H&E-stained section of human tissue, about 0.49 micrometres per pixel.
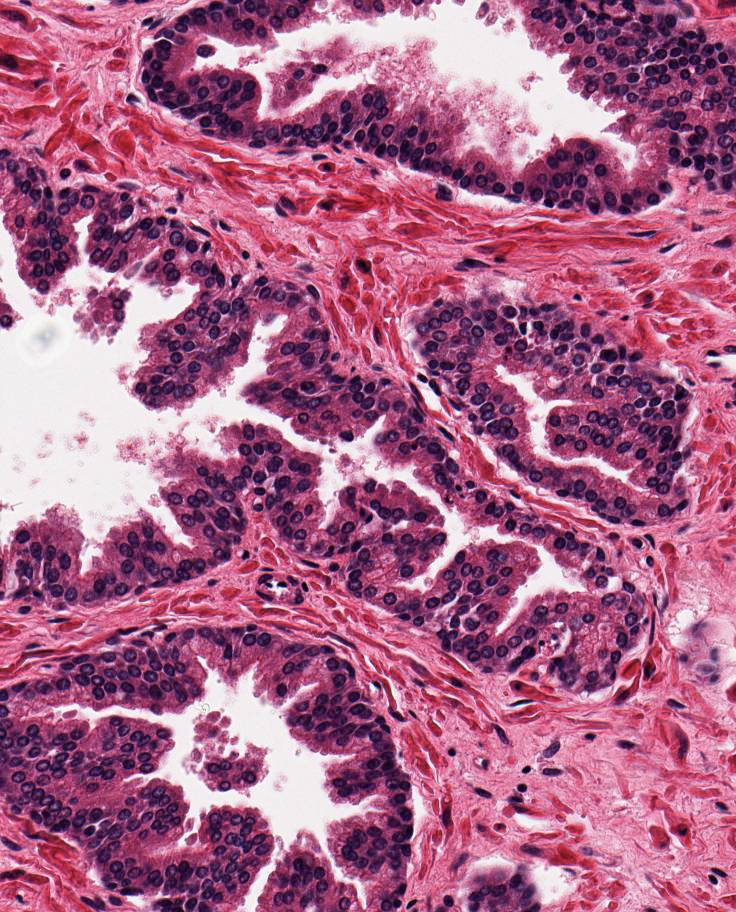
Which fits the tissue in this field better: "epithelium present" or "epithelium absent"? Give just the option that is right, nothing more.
Epithelium present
